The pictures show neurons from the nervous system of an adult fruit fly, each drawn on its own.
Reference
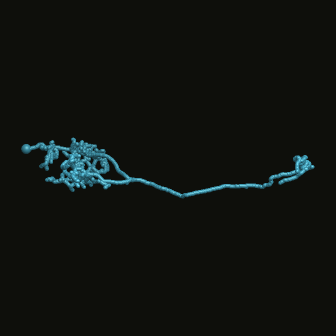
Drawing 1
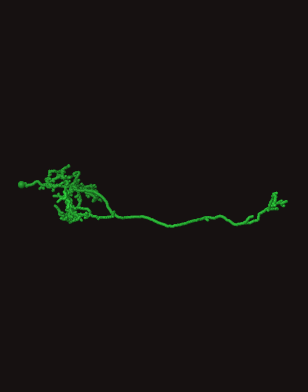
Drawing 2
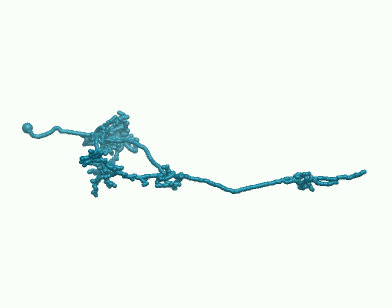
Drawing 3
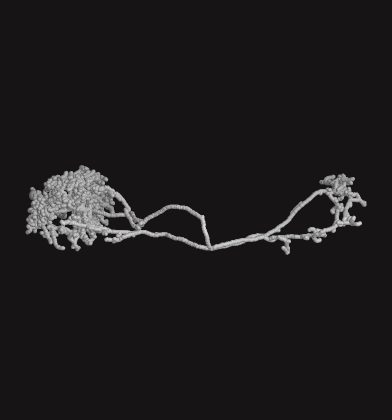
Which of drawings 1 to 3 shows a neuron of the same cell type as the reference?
Drawing 1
